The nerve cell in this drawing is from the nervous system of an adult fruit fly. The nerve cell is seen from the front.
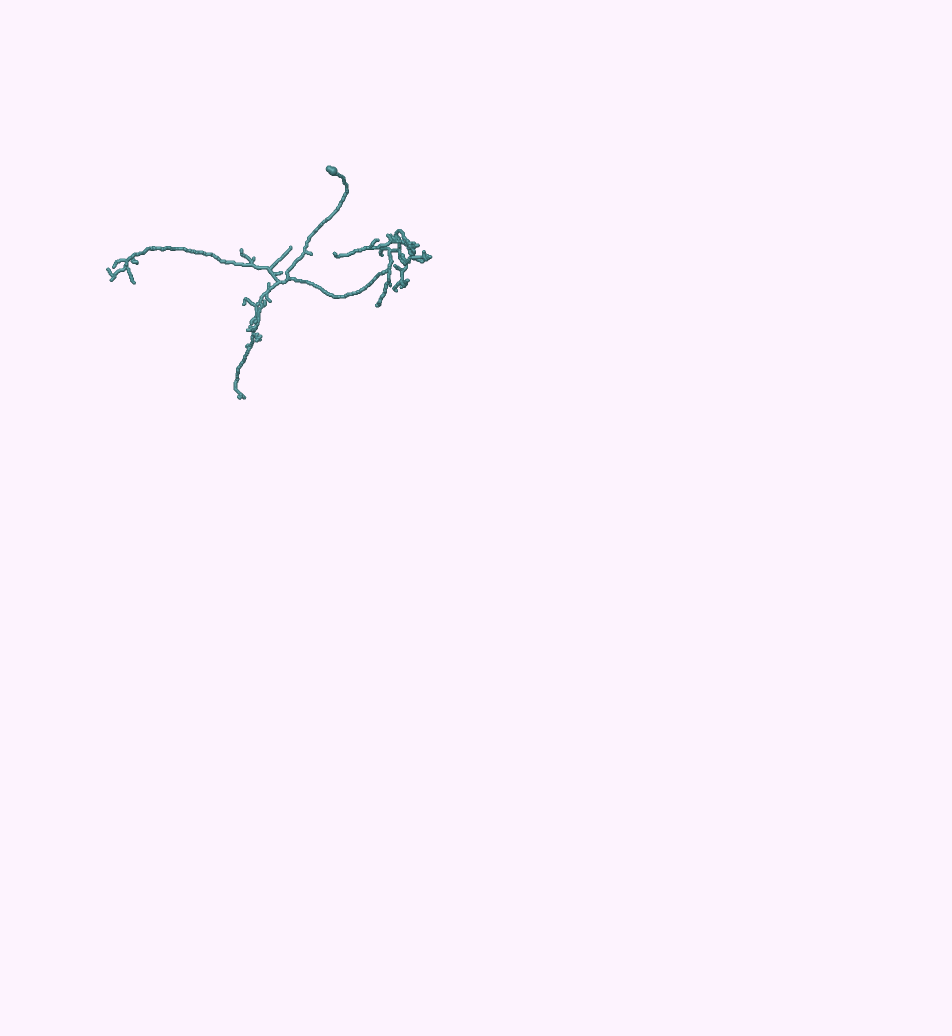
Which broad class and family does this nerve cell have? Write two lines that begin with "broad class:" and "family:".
broad class: central-brain intrinsic neuron
family: hemilineage SMPpd1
